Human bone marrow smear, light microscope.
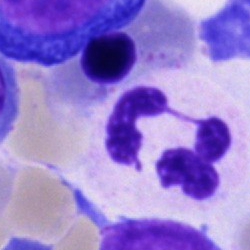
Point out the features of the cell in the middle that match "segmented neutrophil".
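In this segmented neutrophil, two of the lobes are linked by a thin thread of nuclear material.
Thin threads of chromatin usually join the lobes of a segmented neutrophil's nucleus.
The chromatin is dark purple and coarsely clumped.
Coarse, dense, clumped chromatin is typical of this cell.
Fine, faint pink granules are scattered through the cytoplasm.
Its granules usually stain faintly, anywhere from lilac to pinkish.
All three of these features go with the name. The left lobe is curved into a C shape.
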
